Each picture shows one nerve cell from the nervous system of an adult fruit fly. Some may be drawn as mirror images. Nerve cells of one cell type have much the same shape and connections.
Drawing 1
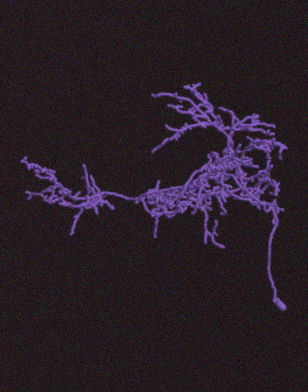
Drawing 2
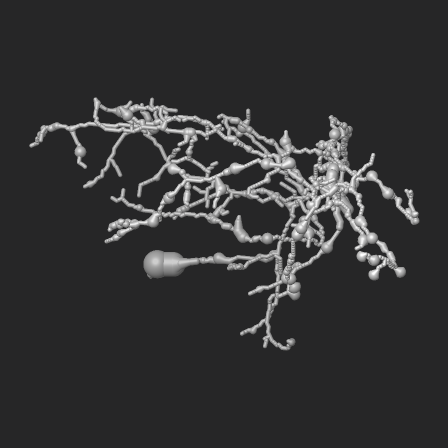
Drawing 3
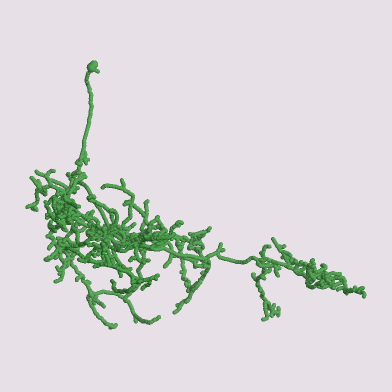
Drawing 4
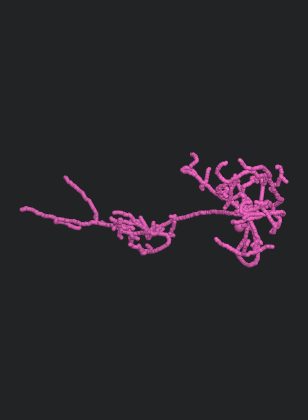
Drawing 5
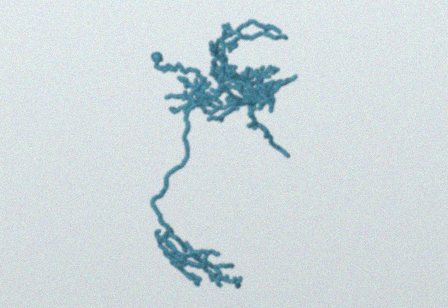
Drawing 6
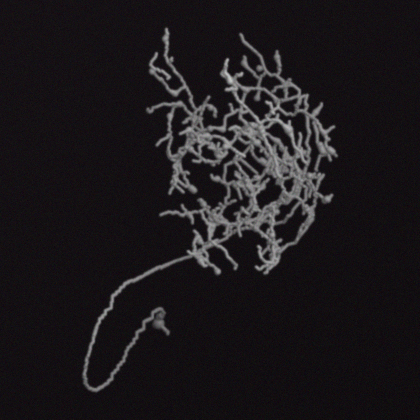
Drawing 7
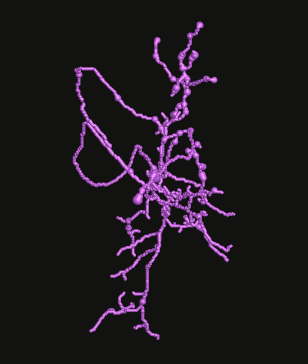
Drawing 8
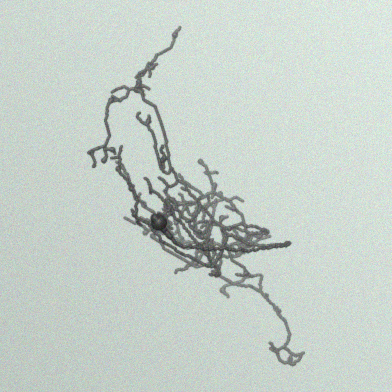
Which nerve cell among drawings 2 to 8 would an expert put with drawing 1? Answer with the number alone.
3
